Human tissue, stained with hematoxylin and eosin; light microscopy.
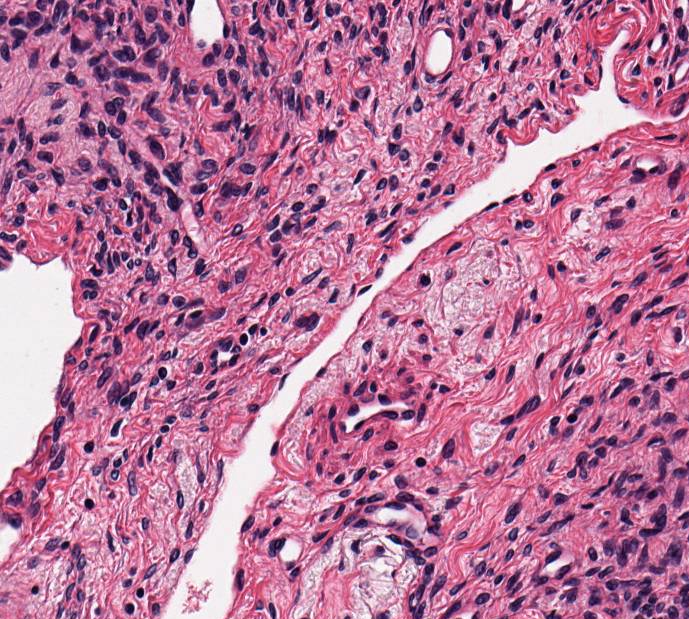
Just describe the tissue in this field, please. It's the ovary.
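It's all stroma here, spindle and oval cells among collagen, and no epithelium anywhere. Most nuclei stain dark and are oval to spindle-shaped, with little cytoplasm visible around them. Note the pale, loose, finely fibrillar patches in the pink stroma, especially right of centre and at lower centre. The collagen between the cells is pink and wavy.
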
